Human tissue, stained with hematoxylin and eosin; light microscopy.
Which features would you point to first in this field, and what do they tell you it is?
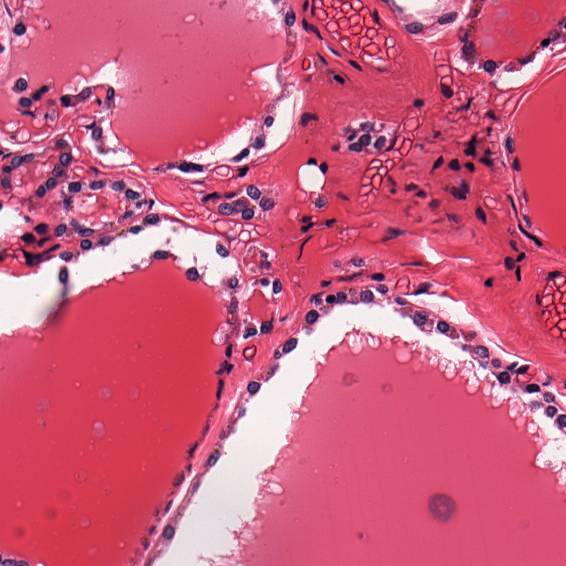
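It's thyroid follicle: most of the field is large rounded spaces full of homogeneous pink material, parted by narrow branching strands.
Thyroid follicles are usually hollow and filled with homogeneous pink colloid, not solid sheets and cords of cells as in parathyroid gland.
A single layer of flattened to low cuboidal cells with small dark nuclei lines each space.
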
